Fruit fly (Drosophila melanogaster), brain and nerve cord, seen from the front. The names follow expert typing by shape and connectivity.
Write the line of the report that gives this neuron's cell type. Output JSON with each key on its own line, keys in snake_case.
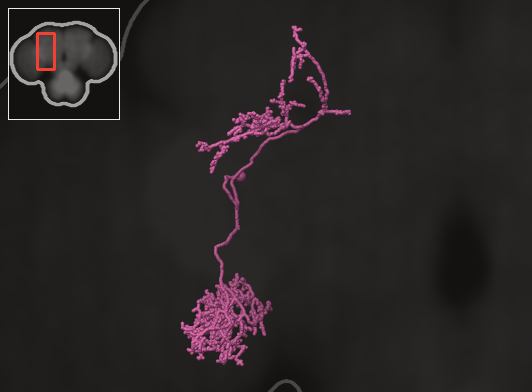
{
 "cell_type": "LoVP34"
}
